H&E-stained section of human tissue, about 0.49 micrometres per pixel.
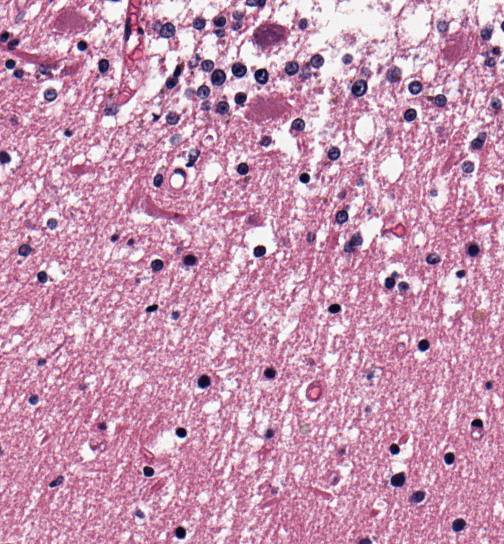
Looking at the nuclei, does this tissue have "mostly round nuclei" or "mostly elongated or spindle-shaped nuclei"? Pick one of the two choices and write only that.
Mostly round nuclei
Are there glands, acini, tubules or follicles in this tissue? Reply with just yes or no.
No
